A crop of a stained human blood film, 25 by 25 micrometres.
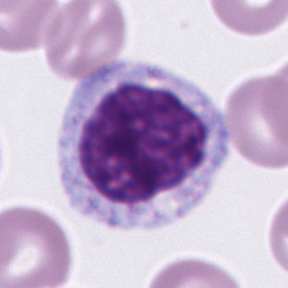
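Metamyelocyte: roughly 15 micrometres across, with a round nucleus of about 11 micrometres sitting roughly in the middle. Cytoplasm surrounds it on all sides as a moderate pale blue-grey rim, and the nucleus fills about 50% of the cell's area. Looking closer, the chromatin is dark purple and coarsely clumped, with paler patches between the clumps. Fine purplish granules are scattered through the cytoplasm.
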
